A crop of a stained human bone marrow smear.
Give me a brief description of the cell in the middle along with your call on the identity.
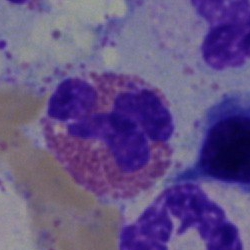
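Dense, deep purple chromatin in the nucleus, and the cytoplasm's packed with pink-red granules that fill it all the way around the nucleus. There's a moderate rim of cytoplasm surrounding the nucleus, too. That one's an eosinophil.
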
